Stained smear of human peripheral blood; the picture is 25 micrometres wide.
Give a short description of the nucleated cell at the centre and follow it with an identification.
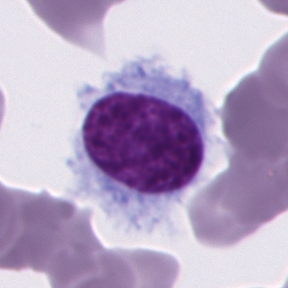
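Cell edge ragged, with many fine hair-like projections. Cytoplasm rims the nucleus on all sides. Nuclear outline smooth, without notch or fold. No distinct pink or purple granules in cytoplasm. This is a hairy cell.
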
